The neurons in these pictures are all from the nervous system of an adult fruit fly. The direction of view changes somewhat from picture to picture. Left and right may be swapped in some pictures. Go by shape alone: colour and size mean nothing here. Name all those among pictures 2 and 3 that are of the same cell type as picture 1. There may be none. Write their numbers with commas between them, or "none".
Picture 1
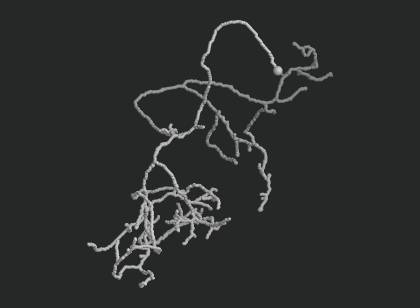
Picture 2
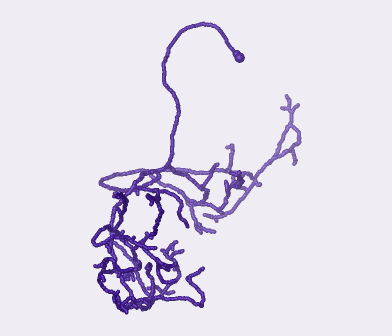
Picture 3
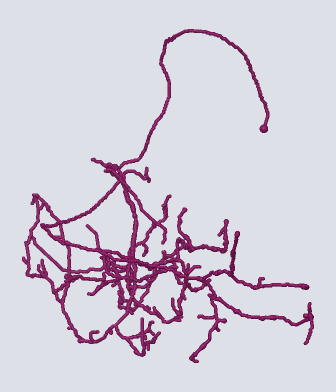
2, 3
